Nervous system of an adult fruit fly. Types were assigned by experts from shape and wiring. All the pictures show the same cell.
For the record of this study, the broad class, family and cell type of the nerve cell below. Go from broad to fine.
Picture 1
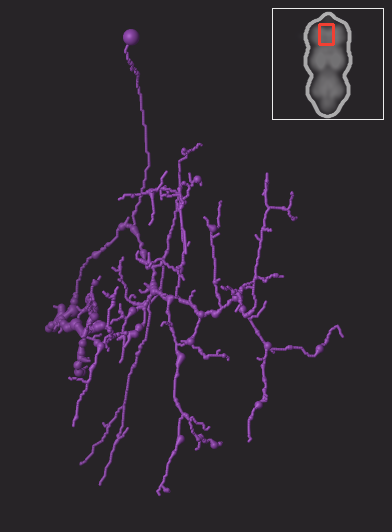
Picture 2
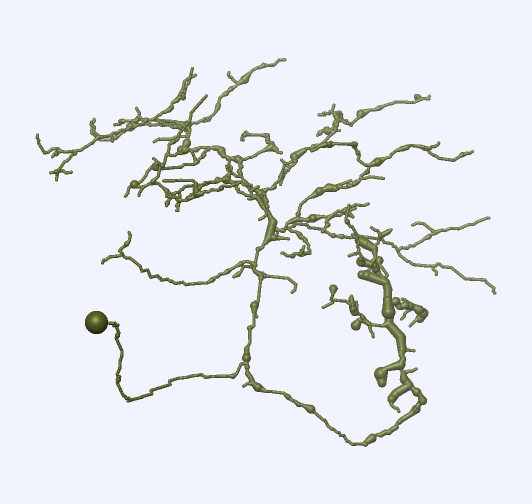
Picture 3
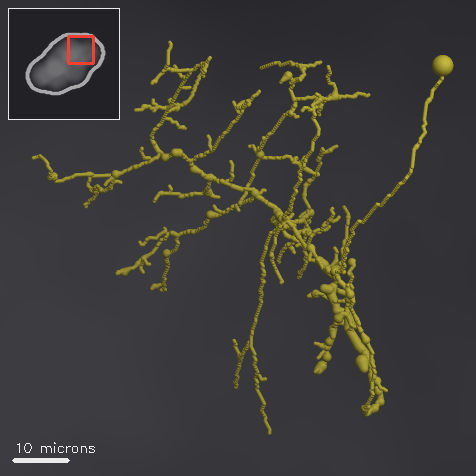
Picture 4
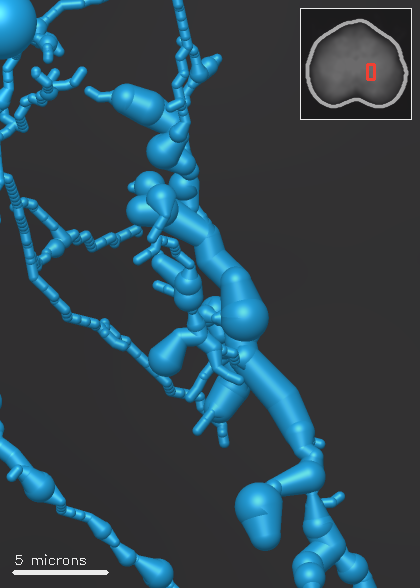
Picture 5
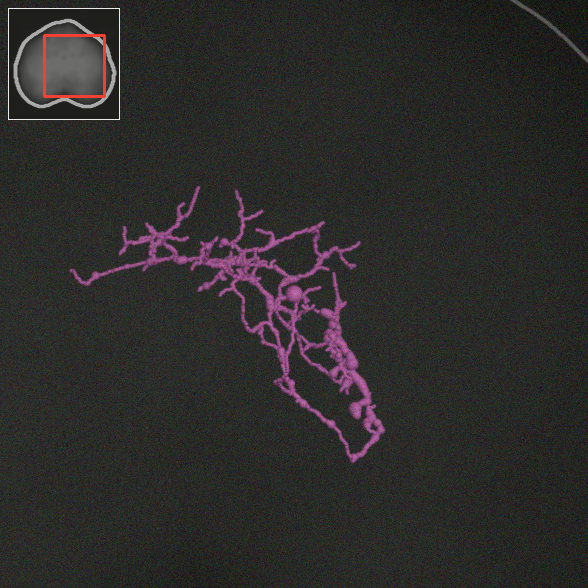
nerve-cord intrinsic neuron; hemilineage 09A; IN09A054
